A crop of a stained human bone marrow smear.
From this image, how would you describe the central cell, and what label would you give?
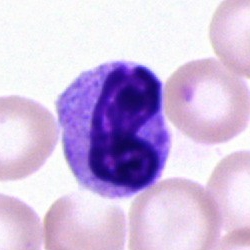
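Its outline is somewhat irregular, not smoothly round. Its nucleus is a thick band folded back on itself into two loops, like a figure eight, and lies toward the right side of the cell. No nucleoli are visible. This is a band neutrophil.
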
